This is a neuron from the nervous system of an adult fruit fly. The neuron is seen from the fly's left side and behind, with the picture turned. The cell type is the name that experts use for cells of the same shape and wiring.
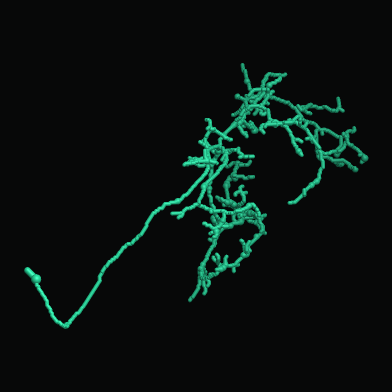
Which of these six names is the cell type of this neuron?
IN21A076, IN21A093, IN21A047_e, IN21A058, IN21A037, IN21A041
IN21A076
